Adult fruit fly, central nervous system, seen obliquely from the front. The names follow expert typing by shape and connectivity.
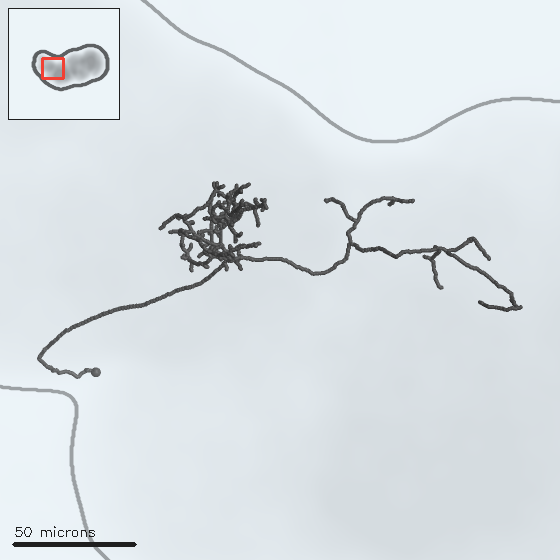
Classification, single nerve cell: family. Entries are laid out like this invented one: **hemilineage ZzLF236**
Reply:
**hemilineage 07B**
